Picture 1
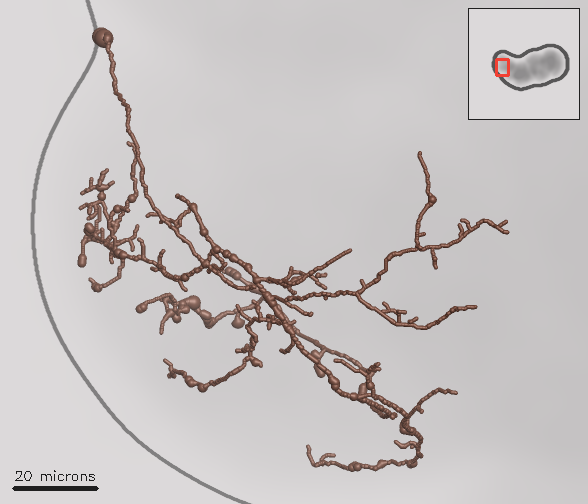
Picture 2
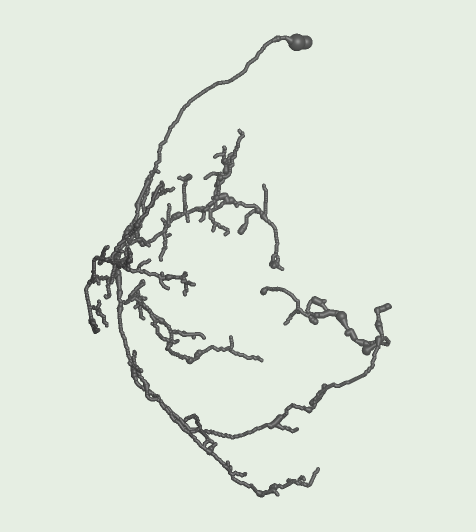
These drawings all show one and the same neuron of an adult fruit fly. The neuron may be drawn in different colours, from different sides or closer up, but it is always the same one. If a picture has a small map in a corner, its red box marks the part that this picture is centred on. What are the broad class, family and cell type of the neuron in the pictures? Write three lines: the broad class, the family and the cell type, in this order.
nerve-cord intrinsic neuron
hemilineage 09A
IN09A034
